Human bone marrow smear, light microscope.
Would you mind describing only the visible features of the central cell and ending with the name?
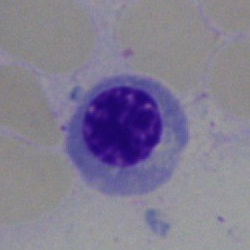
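Clumped dark purple chromatin is separated by small pale spaces. The cytoplasm is blue and forms a band that is wider below the nucleus than above it. Against the right side of the nucleus lies a paler cytoplasmic zone. This cell is an erythroblast.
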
